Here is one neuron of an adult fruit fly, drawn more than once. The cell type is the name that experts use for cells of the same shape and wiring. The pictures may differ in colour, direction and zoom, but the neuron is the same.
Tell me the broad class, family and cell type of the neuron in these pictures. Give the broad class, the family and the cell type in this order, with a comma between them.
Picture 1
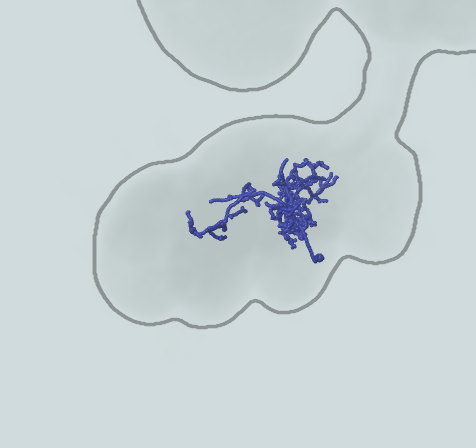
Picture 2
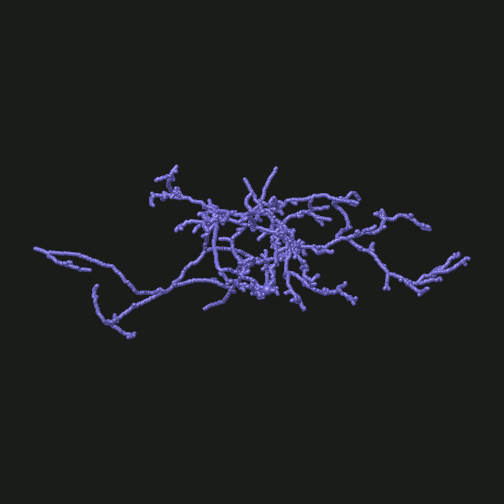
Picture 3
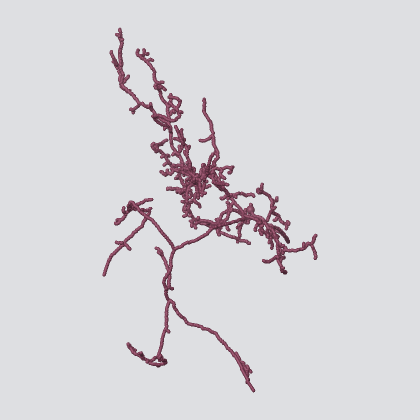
nerve-cord intrinsic neuron, hemilineage 07B, IN07B054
